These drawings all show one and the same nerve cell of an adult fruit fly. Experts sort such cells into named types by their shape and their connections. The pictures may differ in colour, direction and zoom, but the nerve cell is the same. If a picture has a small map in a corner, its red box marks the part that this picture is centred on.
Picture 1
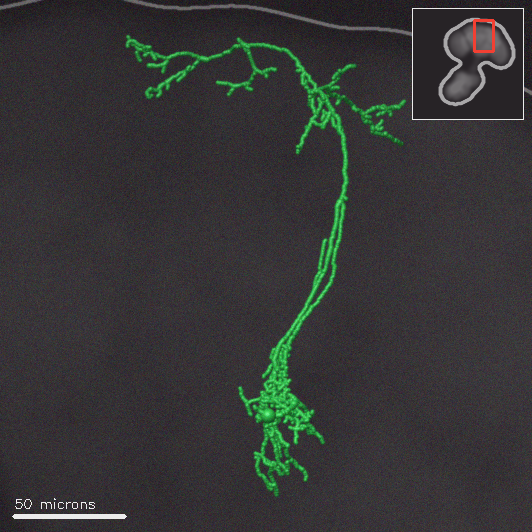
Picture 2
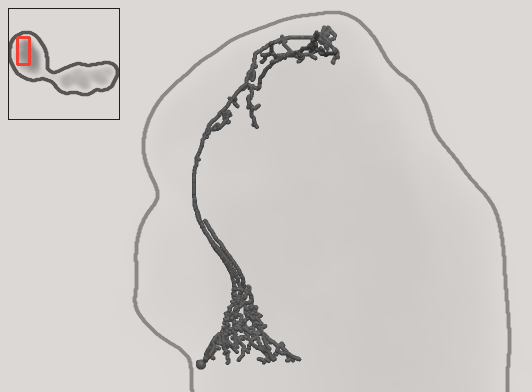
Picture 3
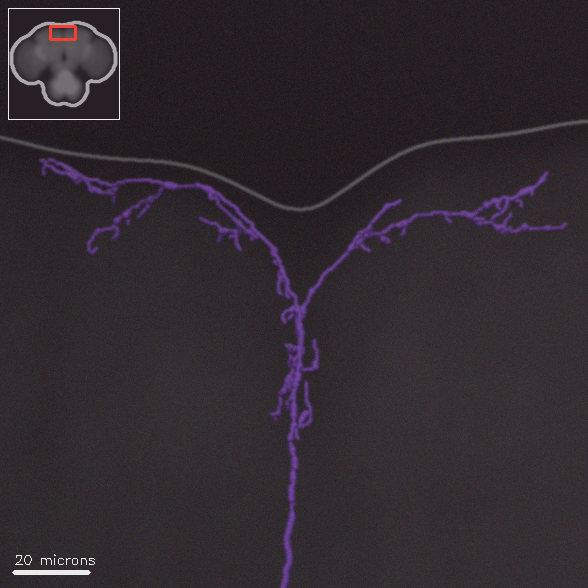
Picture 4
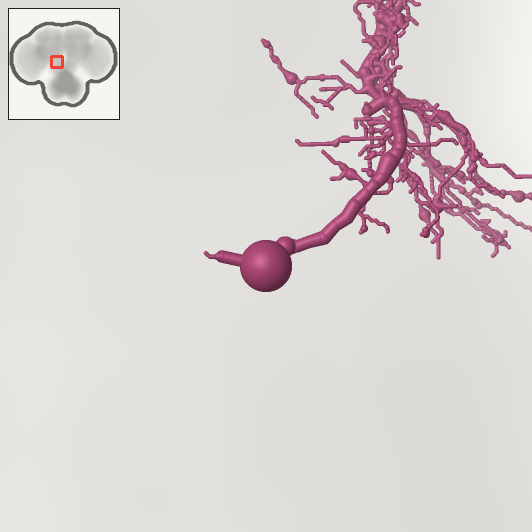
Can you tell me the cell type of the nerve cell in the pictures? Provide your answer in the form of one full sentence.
This nerve cell is classified under the cell type PRW074.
